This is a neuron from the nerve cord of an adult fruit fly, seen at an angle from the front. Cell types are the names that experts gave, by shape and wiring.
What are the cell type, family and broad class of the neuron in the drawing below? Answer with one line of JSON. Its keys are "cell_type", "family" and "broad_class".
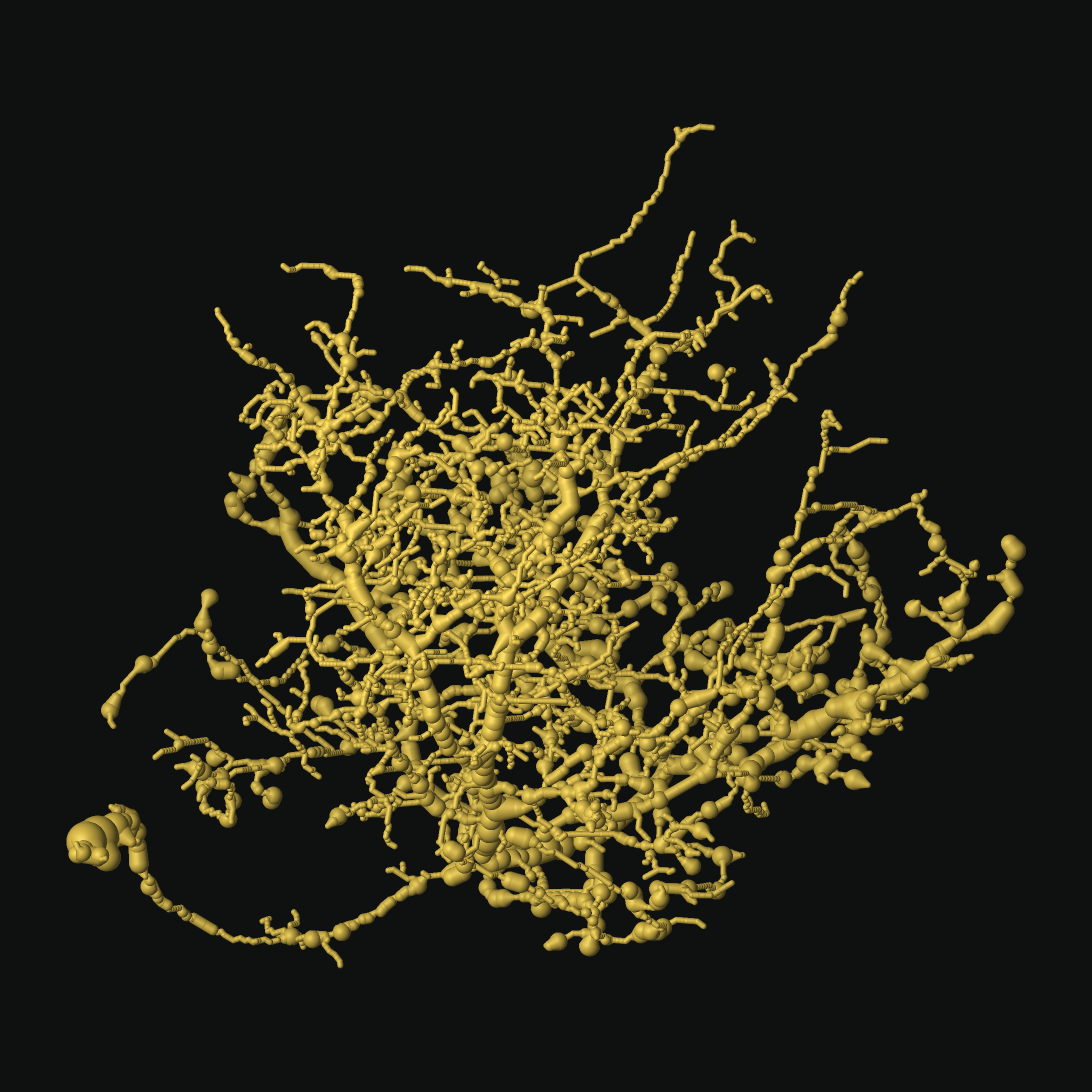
{"cell_type": "IN13A008", "family": "hemilineage 13A", "broad_class": "nerve-cord intrinsic neuron"}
